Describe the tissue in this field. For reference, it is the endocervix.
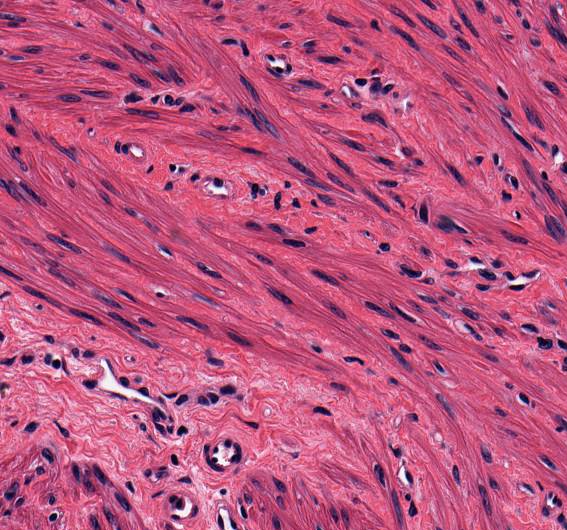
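Look at the nuclei first: elongated, dark-staining, and fairly uniform in size and shape from cell to cell. The spindle cells have pink, fibrillary cytoplasm that just merges into the bundles. Between the cells you'll see wavy pink collagen fibres, most obviously down in the lower left. And scattered among the fascicles are small thin-walled vessels with narrow lumens.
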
